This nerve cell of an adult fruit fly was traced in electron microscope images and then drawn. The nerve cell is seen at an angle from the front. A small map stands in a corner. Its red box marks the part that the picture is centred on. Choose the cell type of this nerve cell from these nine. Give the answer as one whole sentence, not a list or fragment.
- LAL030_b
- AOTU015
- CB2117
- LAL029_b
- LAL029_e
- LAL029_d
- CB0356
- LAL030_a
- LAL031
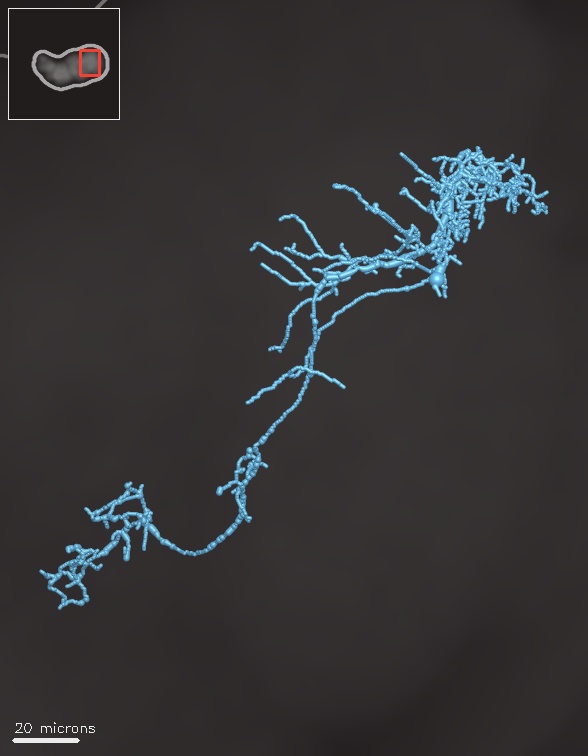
It is AOTU015 that is the cell type of the nerve cell.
